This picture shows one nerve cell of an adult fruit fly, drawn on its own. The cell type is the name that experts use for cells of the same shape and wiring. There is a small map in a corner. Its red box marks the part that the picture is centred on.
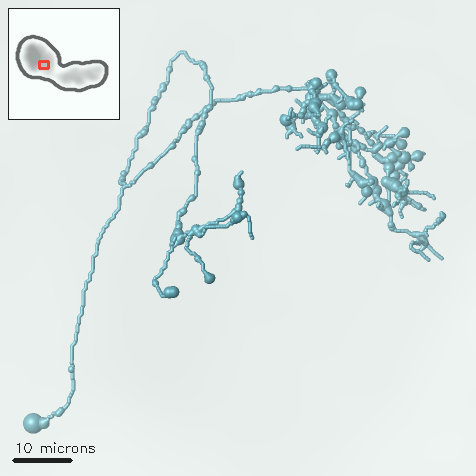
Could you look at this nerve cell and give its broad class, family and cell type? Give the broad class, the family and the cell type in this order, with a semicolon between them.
optic-lobe intrinsic neuron; Li; Li21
